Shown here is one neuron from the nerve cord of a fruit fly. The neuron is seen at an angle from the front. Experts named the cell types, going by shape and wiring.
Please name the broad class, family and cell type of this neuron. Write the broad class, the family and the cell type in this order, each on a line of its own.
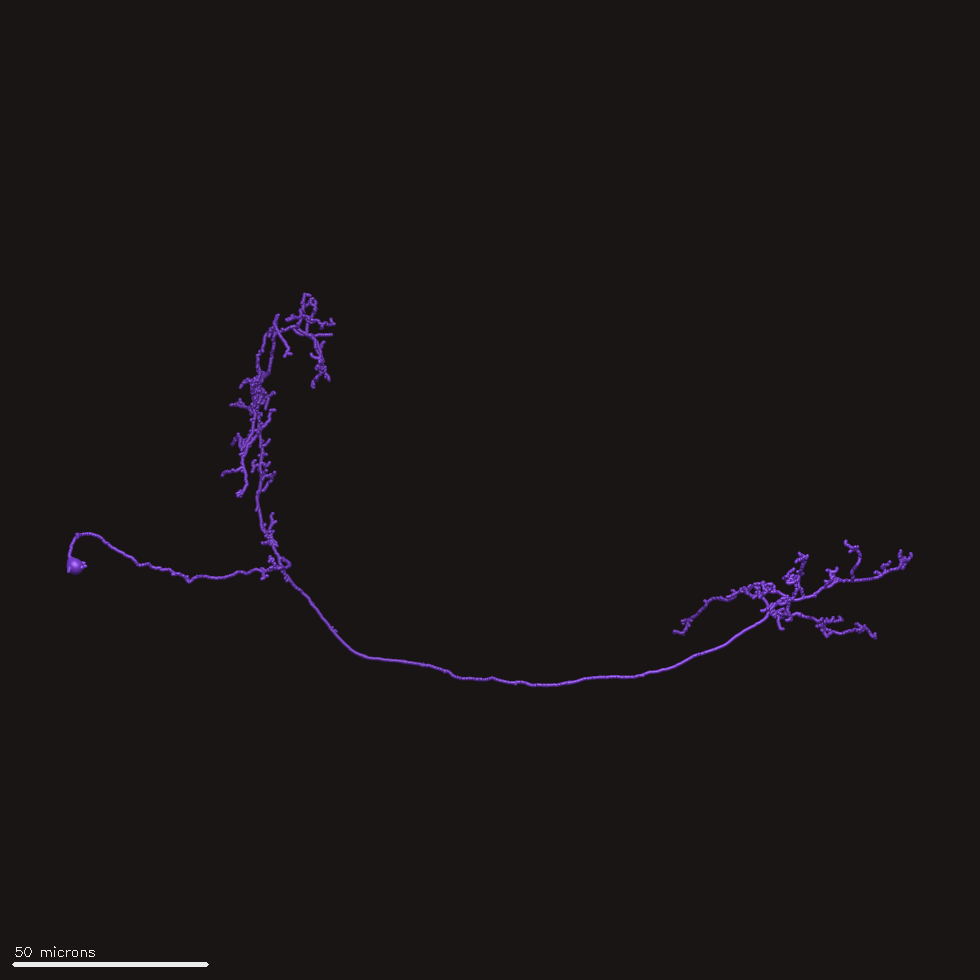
nerve-cord intrinsic neuron
hemilineage 01A
IN01A064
